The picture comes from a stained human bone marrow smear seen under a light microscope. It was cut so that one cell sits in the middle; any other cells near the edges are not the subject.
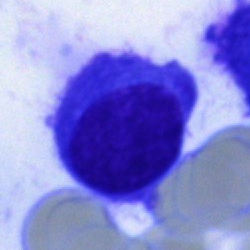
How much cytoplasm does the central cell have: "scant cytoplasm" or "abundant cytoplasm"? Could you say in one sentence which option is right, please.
Its cytoplasm amounts to no more than a narrow rim.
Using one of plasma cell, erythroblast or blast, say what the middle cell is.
plasma cell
